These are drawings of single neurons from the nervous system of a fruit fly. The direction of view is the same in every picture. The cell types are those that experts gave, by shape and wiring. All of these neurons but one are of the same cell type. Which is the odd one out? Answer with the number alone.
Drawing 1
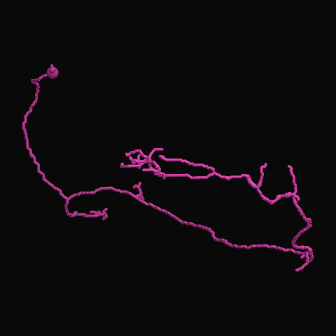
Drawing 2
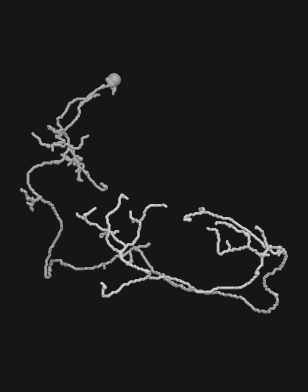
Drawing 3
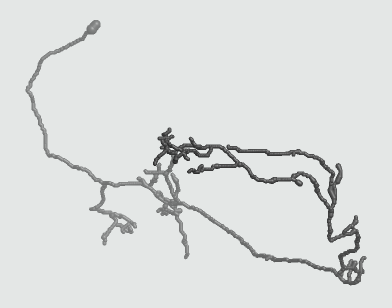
2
